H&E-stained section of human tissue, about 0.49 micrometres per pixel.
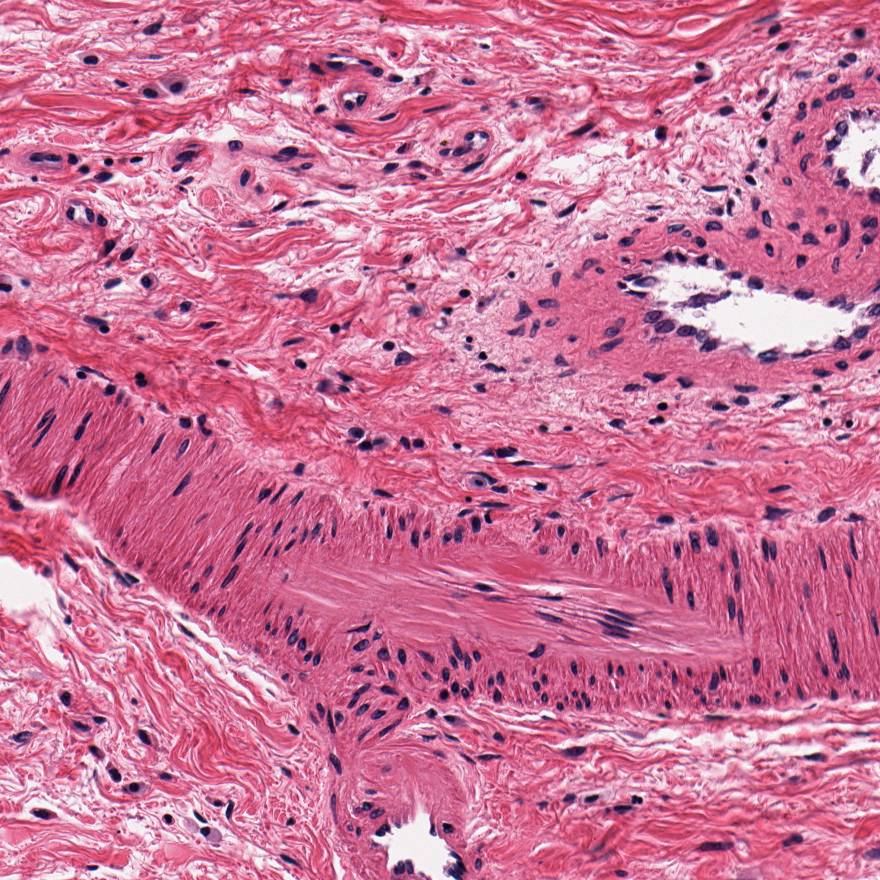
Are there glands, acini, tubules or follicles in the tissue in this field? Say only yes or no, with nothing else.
No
